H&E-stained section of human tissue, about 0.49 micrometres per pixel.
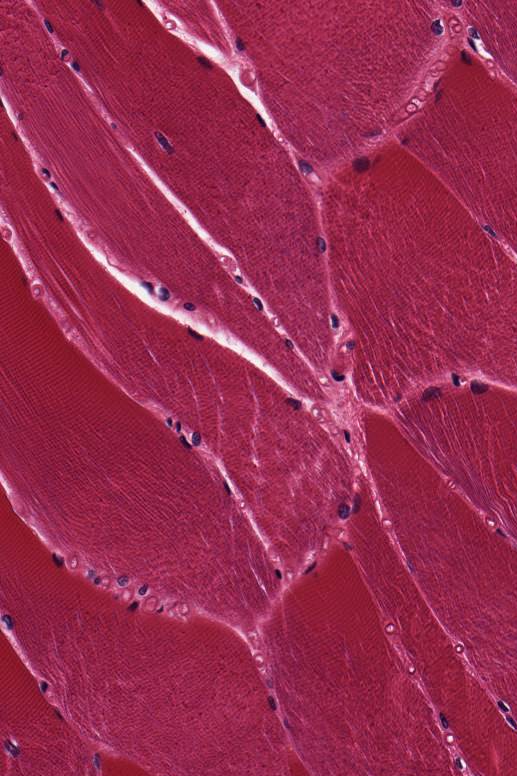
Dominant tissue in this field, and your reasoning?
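Skeletal muscle. Large elongated fibres fill the field, running diagonally from upper left to lower right, parted by thin pale connective tissue septa. Cytoplasm deep, even pink-red. Nuclei at fibre edges along the septa, not central.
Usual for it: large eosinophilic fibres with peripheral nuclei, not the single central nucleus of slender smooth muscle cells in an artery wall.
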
